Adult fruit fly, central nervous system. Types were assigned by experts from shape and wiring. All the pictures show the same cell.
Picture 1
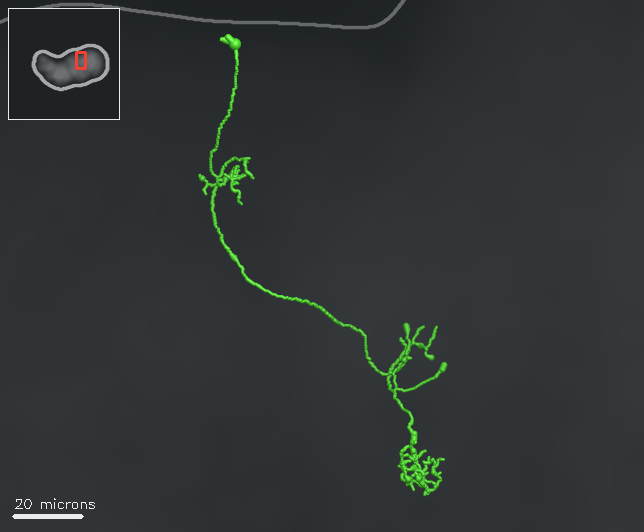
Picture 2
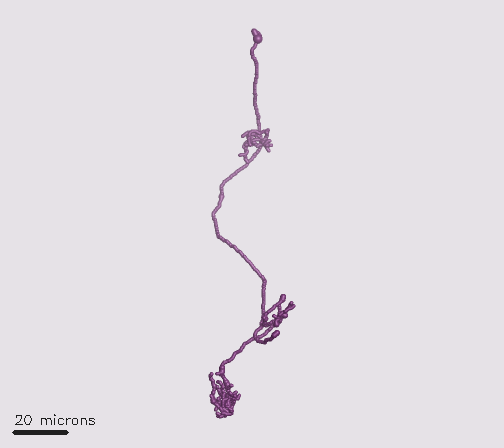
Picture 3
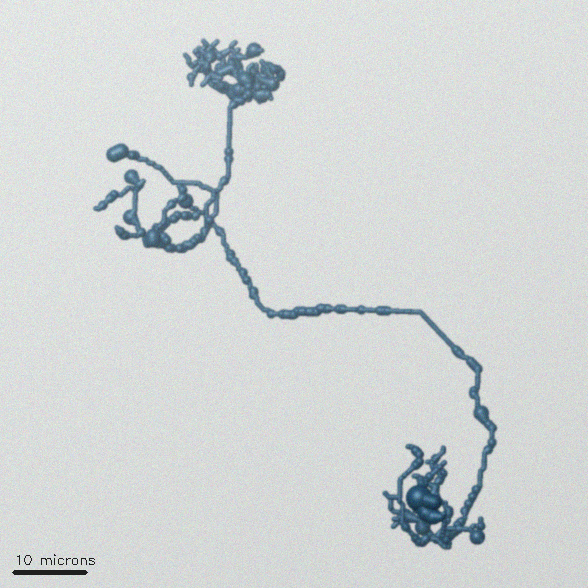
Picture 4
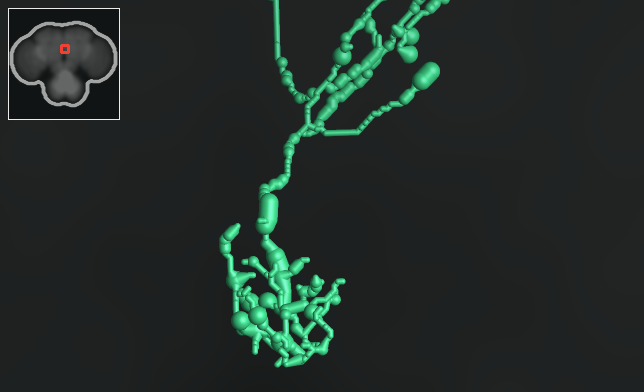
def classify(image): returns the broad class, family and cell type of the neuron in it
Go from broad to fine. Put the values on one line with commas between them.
central-brain intrinsic neuron, class CX, PFNa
